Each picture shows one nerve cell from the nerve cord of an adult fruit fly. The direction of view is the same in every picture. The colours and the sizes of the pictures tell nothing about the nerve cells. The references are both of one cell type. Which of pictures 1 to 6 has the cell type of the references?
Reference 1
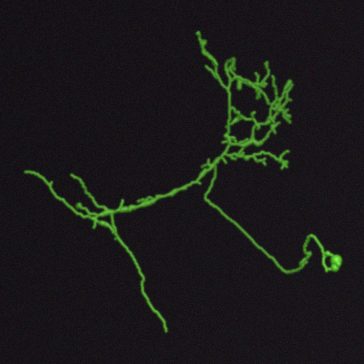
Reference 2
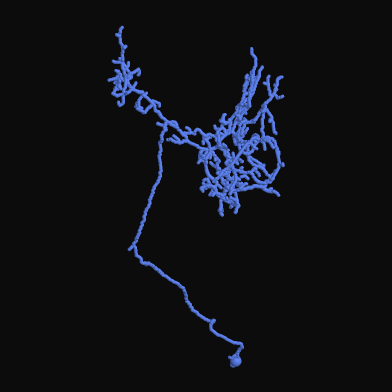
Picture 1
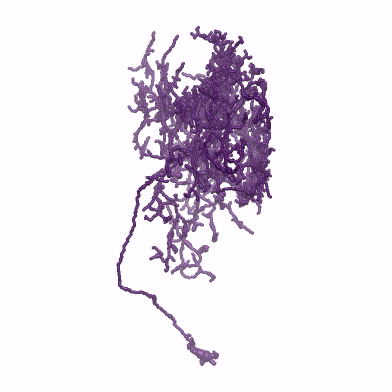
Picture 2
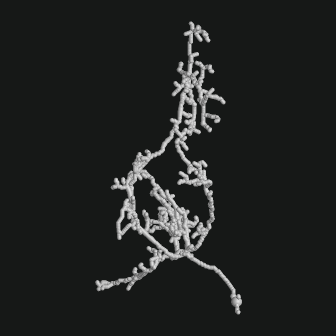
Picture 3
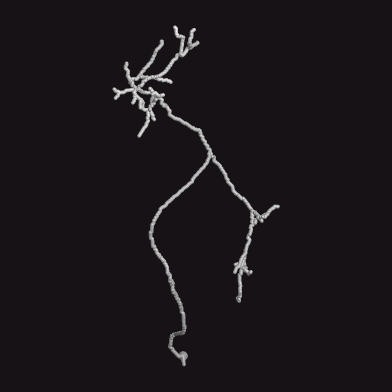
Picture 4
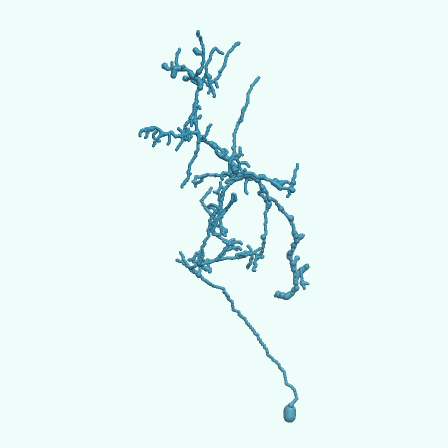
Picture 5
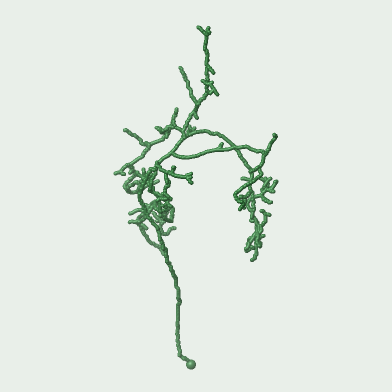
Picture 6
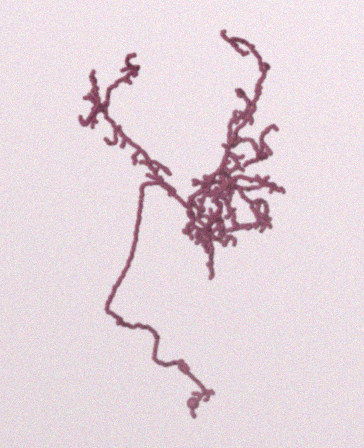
Picture 6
